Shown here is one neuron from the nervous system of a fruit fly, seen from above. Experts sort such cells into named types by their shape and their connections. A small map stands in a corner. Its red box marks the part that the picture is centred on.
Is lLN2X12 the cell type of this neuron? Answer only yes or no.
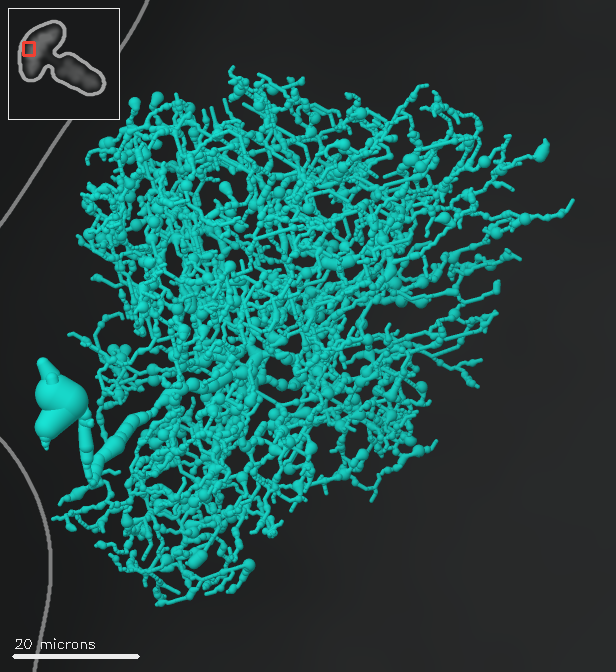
yes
